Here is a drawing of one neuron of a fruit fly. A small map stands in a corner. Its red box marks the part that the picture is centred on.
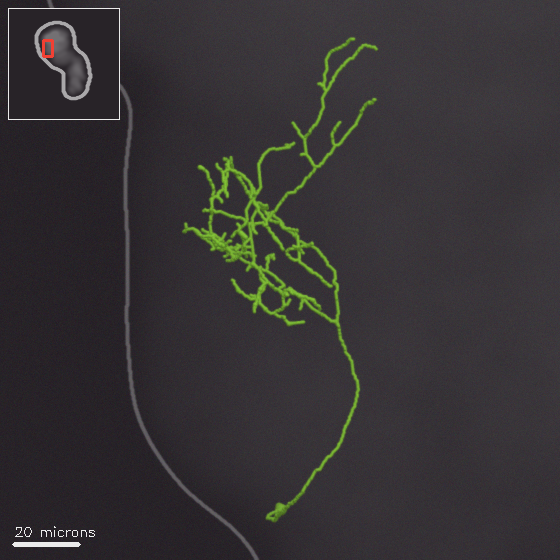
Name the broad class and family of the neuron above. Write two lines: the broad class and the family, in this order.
central-brain intrinsic neuron
hemilineage SLPad1_posterior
